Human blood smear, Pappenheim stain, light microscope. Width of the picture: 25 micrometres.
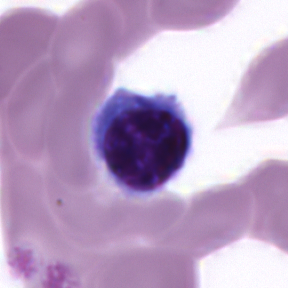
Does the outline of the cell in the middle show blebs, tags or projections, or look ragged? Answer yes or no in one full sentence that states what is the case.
Yes, this cell has a rough edge that is ragged or bears projections, blebs or tags.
